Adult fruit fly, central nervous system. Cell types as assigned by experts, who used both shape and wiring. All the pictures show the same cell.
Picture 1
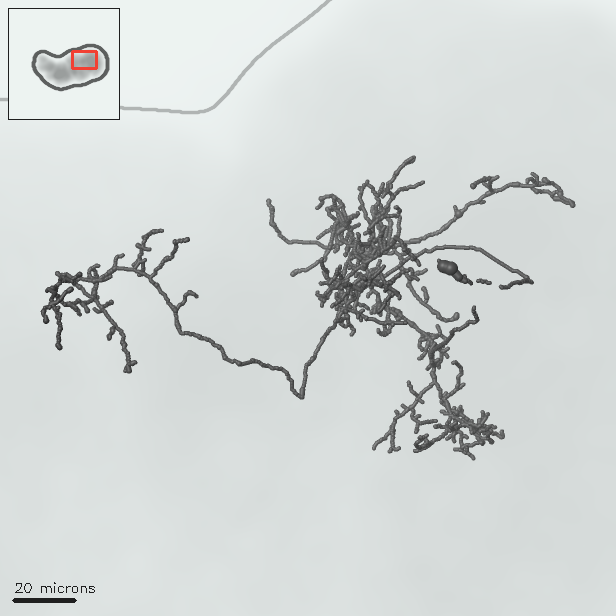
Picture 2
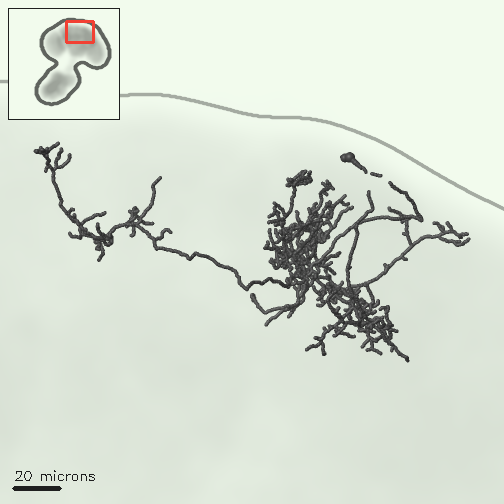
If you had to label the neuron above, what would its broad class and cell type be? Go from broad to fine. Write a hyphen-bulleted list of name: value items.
- broad class: central-brain intrinsic neuron
- cell type: SMP150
